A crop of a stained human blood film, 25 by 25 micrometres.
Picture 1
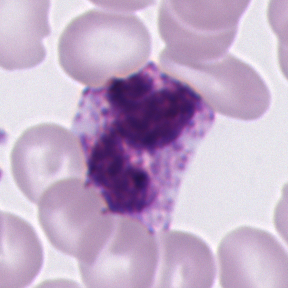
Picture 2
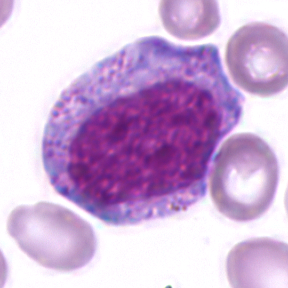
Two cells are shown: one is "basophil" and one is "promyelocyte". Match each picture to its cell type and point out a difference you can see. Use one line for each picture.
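Picture 1 – basophil. The nucleus appears as two large connected masses, one upper right and one lower left.
Picture 2 – promyelocyte. The nucleus is oval and has no indentation or lobes.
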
